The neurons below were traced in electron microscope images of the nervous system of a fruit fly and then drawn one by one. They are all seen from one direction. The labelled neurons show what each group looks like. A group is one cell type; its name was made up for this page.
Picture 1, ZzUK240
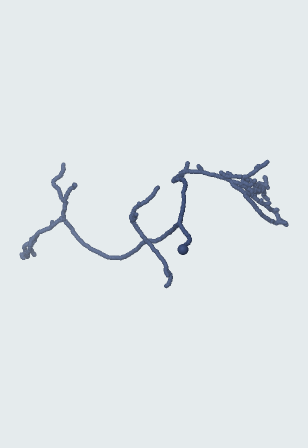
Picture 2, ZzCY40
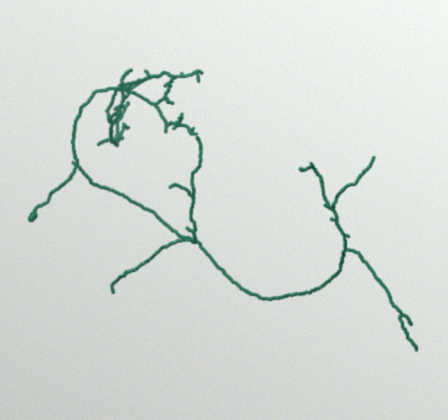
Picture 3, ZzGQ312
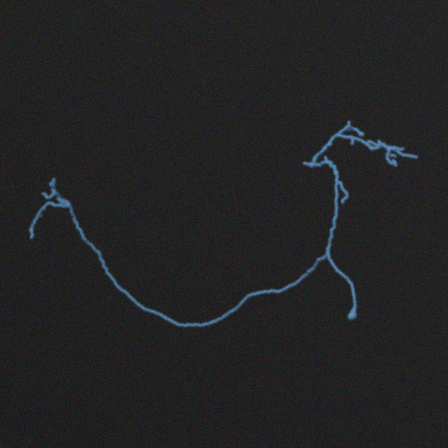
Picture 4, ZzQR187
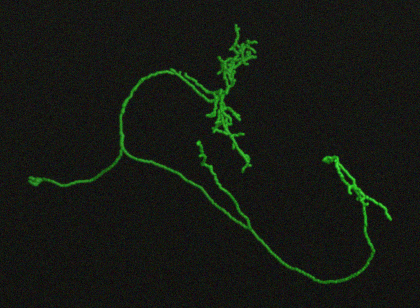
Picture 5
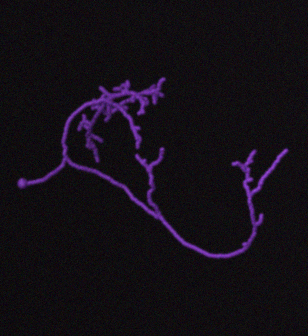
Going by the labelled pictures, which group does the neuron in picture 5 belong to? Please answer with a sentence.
It belongs to ZzCY40.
